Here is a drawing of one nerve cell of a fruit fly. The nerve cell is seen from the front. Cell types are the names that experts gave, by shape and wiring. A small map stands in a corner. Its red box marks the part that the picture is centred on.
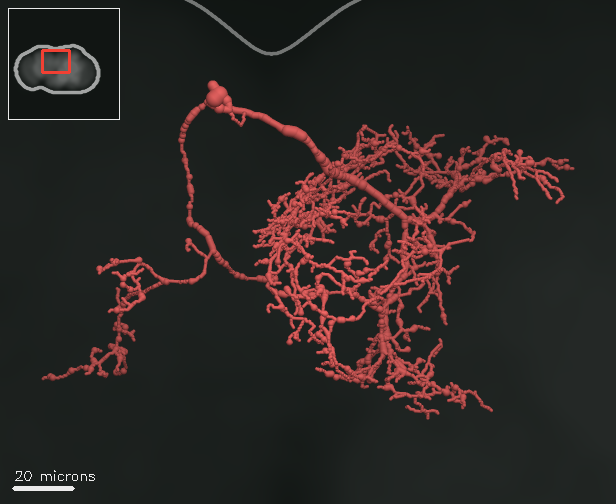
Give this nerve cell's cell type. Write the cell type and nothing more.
CRE023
